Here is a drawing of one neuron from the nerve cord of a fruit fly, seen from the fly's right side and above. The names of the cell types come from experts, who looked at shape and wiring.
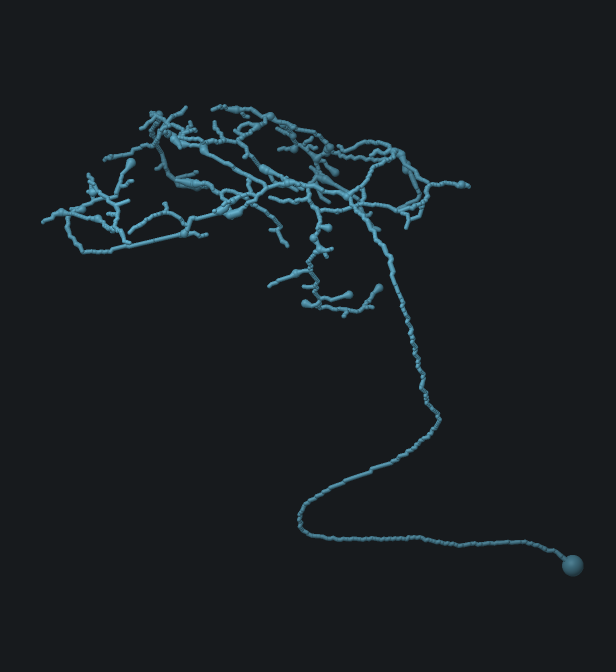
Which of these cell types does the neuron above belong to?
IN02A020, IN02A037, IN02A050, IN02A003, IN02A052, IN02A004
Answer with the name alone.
IN02A050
